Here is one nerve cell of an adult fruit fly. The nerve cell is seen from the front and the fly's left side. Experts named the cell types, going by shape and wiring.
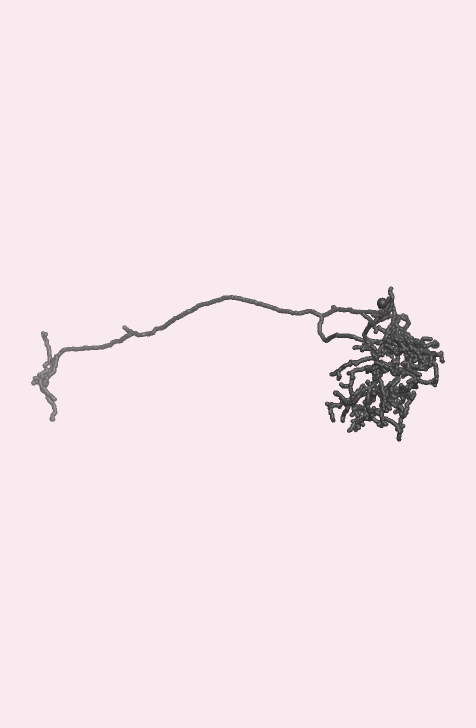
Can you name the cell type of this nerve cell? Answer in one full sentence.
The cell type of this nerve cell is AVLP235.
